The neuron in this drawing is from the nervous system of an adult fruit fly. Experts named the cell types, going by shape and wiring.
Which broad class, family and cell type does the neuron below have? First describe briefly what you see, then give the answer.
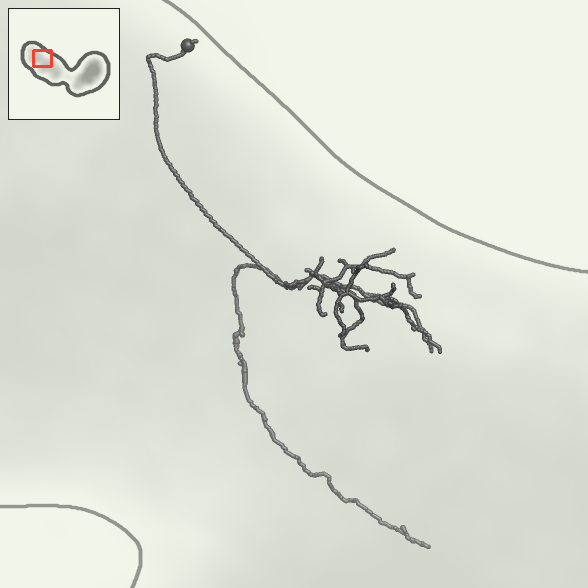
In this view it is taller than it is wide. This is a nerve-cord intrinsic neuron. The family is hemilineage 07B. The cell type is IN07B096_d.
